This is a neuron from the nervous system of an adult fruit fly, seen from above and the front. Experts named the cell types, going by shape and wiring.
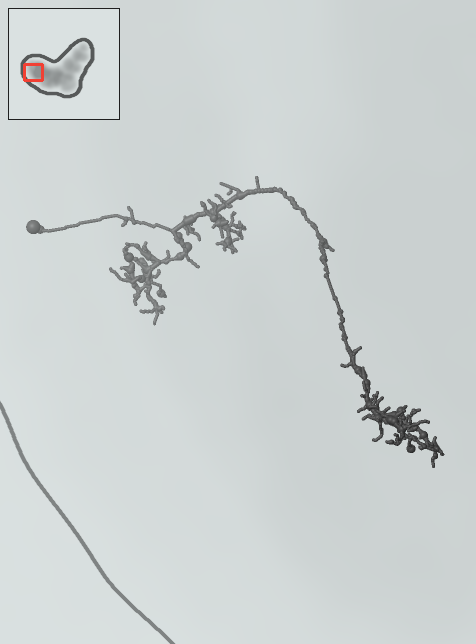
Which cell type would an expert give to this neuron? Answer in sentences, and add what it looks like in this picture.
The cell type is Tm5Y. Its broad class is optic-lobe intrinsic neuron. The picture shows dozens of branch ends. As drawn here it is wider than it is tall.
